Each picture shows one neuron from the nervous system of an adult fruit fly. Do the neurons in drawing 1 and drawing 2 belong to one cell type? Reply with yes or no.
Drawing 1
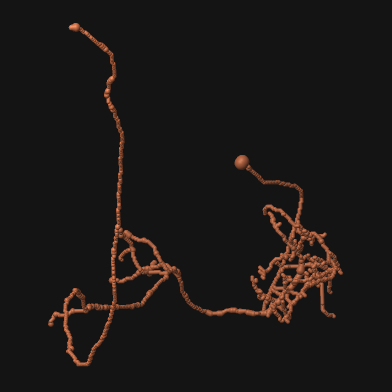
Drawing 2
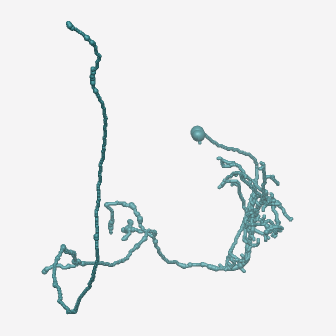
yes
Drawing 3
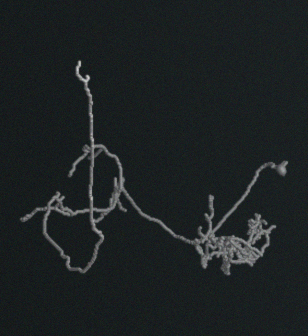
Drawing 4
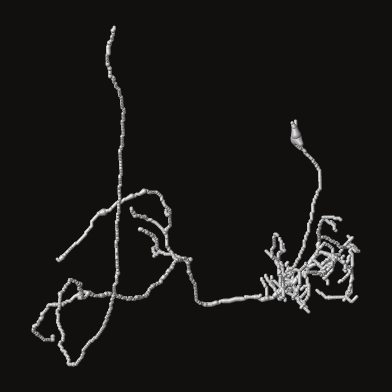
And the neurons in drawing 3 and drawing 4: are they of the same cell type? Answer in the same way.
no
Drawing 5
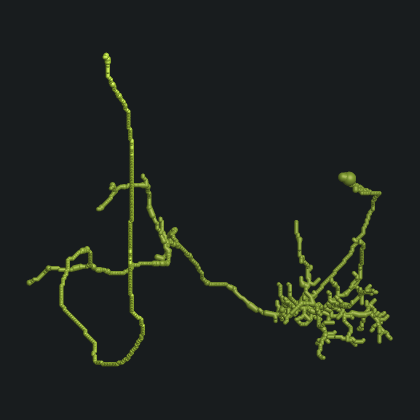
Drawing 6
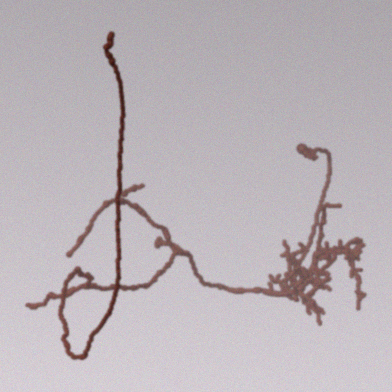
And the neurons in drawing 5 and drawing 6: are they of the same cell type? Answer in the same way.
no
